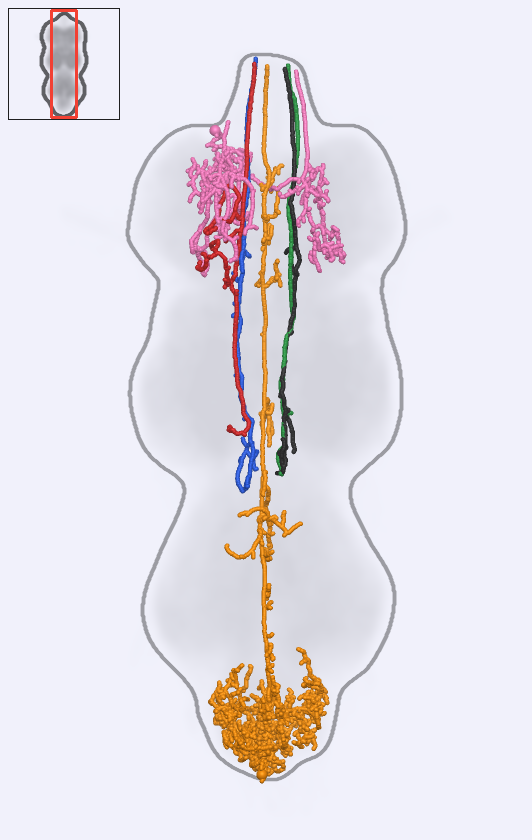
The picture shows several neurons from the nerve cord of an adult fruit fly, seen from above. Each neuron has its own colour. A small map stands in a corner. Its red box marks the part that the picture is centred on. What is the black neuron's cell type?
DNpe012_a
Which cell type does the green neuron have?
DNpe012_b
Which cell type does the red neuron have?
DNp16_a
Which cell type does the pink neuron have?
AN18B023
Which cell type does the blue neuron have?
DNpe014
